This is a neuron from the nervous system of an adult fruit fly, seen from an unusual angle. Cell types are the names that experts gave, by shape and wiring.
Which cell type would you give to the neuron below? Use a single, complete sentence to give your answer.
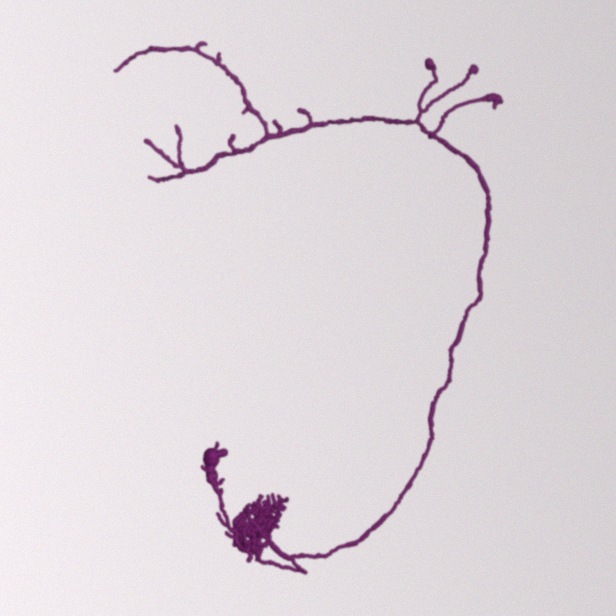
The neuron belongs to cell type DM6_adPN.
